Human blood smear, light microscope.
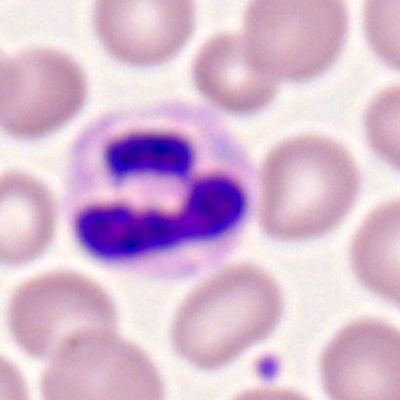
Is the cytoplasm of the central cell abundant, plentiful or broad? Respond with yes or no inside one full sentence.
Yes, the cytoplasm of this cell is abundant.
